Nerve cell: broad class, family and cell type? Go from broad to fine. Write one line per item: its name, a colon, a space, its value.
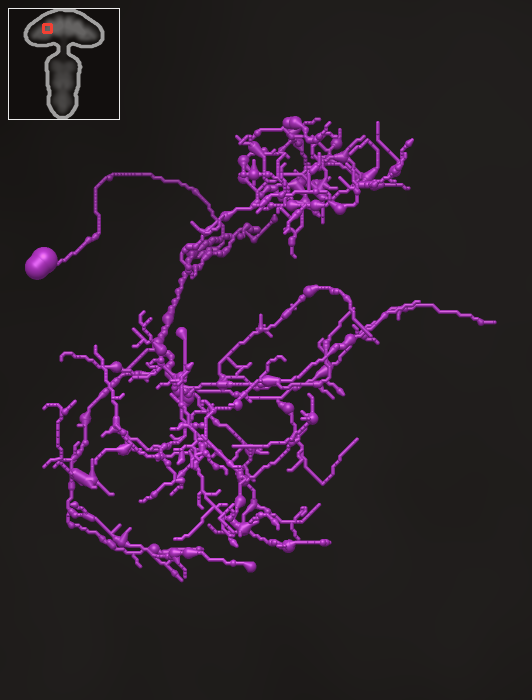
broad class: central-brain intrinsic neuron
family: hemilineage LHl1
cell type: LHAV4e1_b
